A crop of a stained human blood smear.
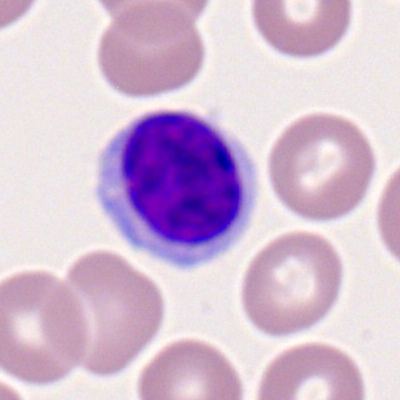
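Lymphocyte in the centre of the smear. Its outline seems roughly round and smooth. The chromatin looks dense and dark purple, clumped coarsely, and I can find no nucleoli in the nucleus. Around it, the cytoplasm is pale blue.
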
